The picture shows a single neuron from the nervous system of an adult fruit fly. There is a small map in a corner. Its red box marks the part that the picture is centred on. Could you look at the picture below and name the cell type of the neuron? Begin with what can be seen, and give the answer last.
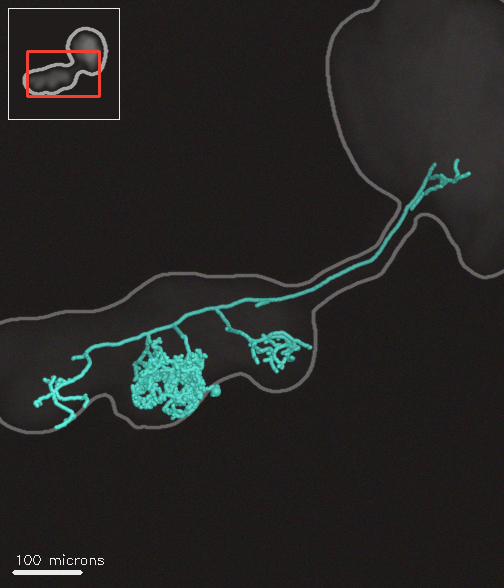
By the scale bar it is about 650 microns wide in this view. In this view it is wider than it is tall. Its broad class is ascending neuron. It is of cell type AN07B005.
